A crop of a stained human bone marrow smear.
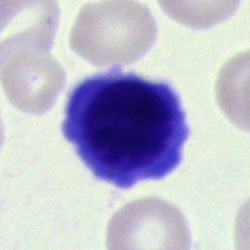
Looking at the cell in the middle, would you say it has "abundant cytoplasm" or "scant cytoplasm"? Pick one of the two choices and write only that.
Scant cytoplasm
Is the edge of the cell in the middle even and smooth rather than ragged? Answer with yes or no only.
No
